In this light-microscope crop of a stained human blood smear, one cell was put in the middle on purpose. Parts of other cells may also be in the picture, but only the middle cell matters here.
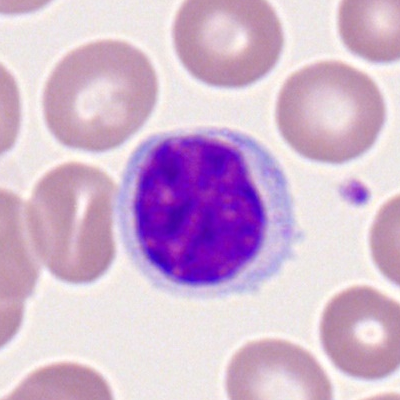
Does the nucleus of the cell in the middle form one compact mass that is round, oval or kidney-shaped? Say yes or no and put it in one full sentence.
Yes, within this cell the nucleus is one round, oval or kidney-shaped compact mass.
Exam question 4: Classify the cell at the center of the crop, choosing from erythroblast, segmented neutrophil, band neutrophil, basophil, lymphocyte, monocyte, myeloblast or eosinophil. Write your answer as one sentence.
The cell centred in this crop is categorized as a lymphocyte.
